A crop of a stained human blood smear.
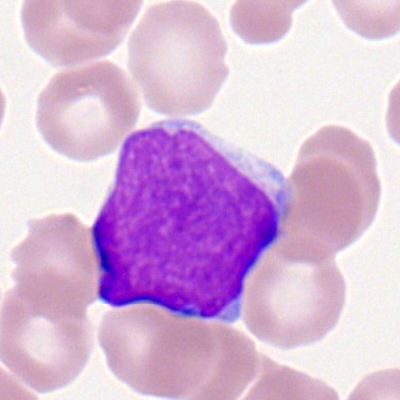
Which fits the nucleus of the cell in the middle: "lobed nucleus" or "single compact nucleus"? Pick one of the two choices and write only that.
Single compact nucleus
